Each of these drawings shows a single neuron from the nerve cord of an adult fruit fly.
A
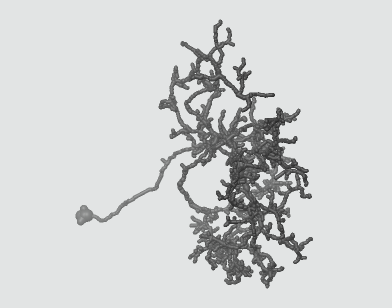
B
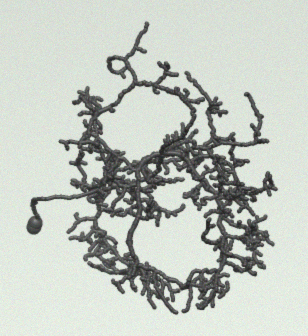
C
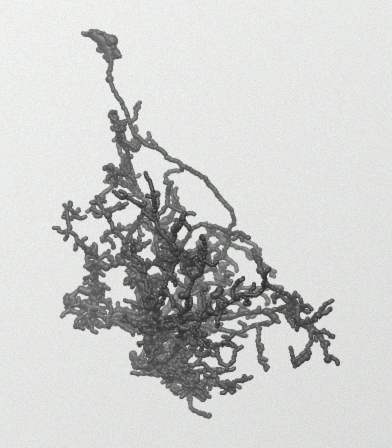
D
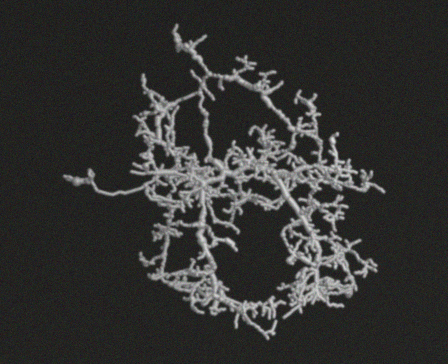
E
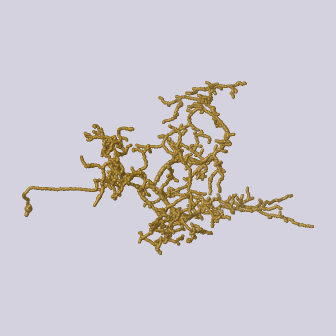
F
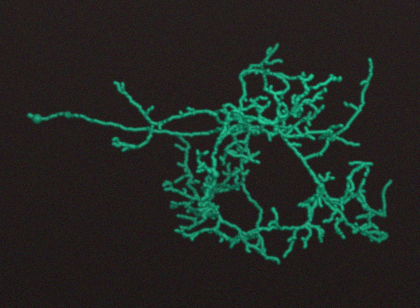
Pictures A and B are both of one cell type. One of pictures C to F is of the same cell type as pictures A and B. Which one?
D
